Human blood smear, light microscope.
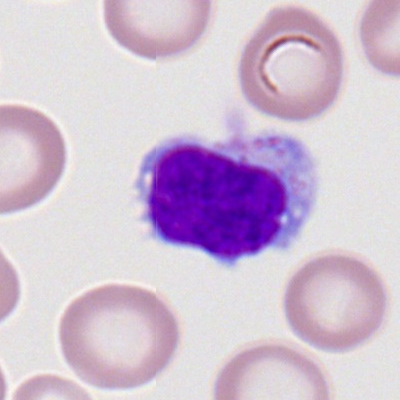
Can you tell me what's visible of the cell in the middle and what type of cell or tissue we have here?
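Nucleus first: it is a single unlobed mass filling most of the cell. Chromatin next: dark purple and coarsely clumped. Cytoplasm then: a few fine reddish granules lie on the right. Outline last: a faint pale tag extends from the top of the cell. Conclusion: this is a lymphocyte.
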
